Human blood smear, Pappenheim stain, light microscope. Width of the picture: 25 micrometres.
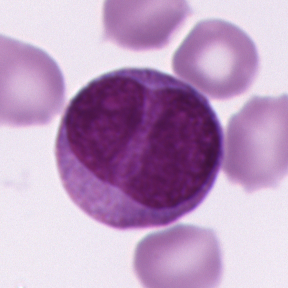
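Myeloblast with a round, smooth outline. The chromatin is dark purple and finely textured, lacking coarse clumps. Along the lower left lies a pale lilac-grey crescent of cytoplasm with a fine, dust-like granular texture.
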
